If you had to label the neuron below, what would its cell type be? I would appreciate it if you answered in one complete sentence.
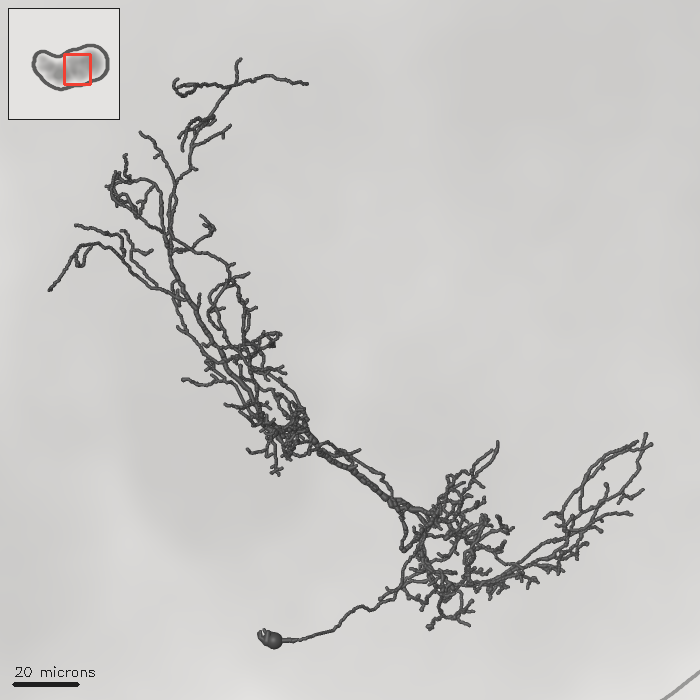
Within the cell type AVLP613 sits this neuron.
